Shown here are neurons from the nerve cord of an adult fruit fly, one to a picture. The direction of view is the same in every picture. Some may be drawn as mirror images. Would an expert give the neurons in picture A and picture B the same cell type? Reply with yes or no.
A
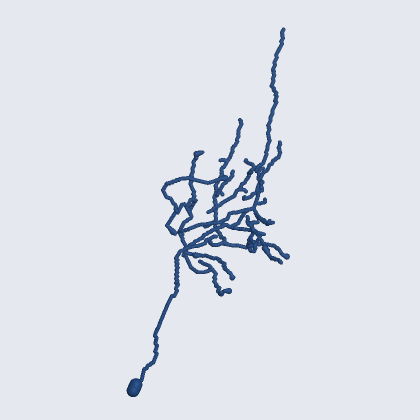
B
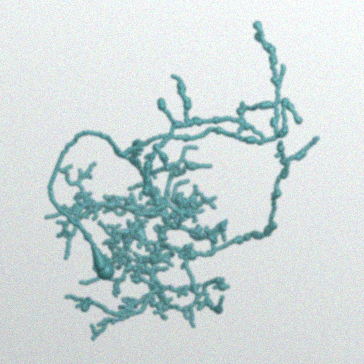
no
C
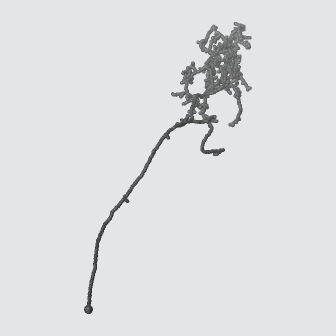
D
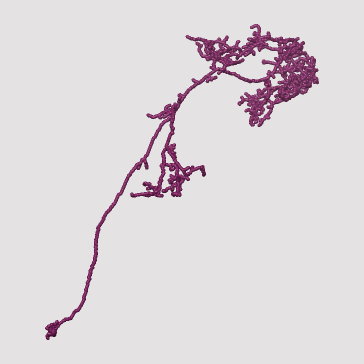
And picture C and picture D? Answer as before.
yes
